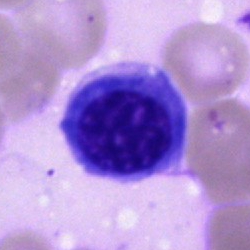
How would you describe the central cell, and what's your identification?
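Look first at the outline: it is roughly round and smooth. The cytoplasm makes only a narrow rim around the nucleus, and that rim is stained a deep blue. Now the nucleus: its chromatin is dark and coarsely clumped, with small paler spots between the clumps. This cell is an erythroblast.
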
